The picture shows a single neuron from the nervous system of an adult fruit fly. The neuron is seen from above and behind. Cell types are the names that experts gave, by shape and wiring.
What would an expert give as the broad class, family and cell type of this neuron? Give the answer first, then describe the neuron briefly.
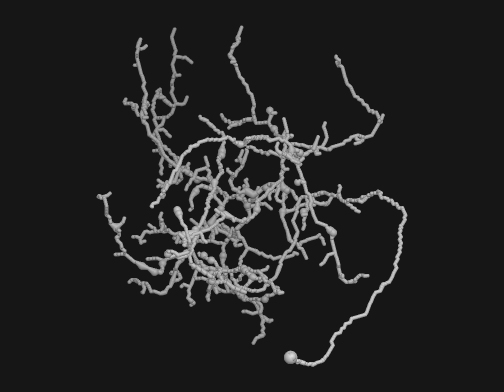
This is a nerve-cord intrinsic neuron. Its family is hemilineage 20A.22A. The cell type is IN20A.22A067. The cell body is at the bottom of the picture. The picture shows dozens of branch ends.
